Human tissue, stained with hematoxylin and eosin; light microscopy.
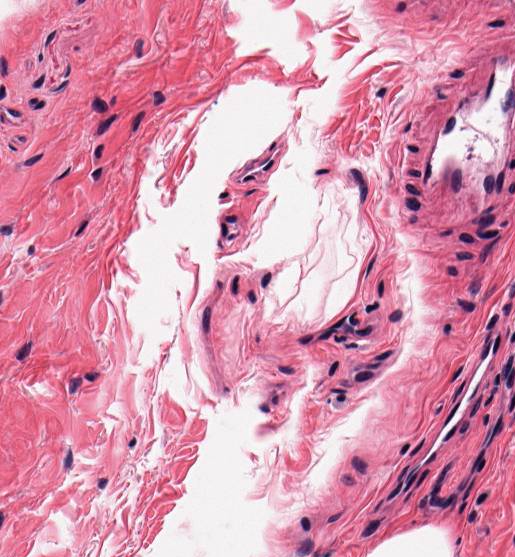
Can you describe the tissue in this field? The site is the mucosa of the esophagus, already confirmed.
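Overall, pink fibrous tissue fills the field, split by large irregular white clefts running roughly top to bottom through the centre. Its collagen bundles are wavy and strongly eosinophilic. Most nuclei are elongated, spindle-shaped and darkly stained. Comparing the two sides, the right holds more crowded elongated nuclei than the left.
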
